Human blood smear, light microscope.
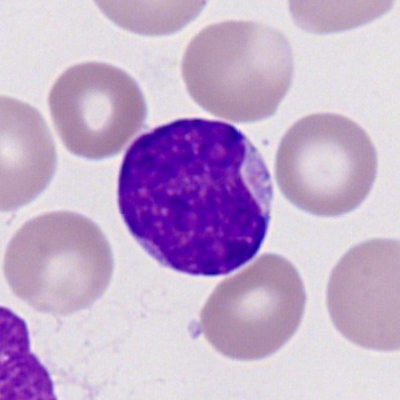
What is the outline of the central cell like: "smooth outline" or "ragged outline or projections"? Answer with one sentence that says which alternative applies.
This cell's outline is not rough but smooth.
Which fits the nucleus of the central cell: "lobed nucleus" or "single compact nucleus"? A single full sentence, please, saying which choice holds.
There is one compact round, oval or kidney-shaped nucleus in this cell.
